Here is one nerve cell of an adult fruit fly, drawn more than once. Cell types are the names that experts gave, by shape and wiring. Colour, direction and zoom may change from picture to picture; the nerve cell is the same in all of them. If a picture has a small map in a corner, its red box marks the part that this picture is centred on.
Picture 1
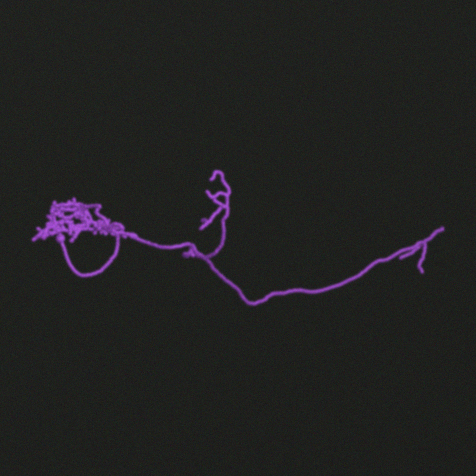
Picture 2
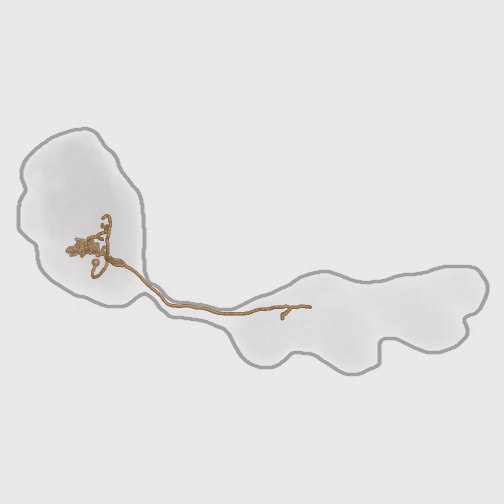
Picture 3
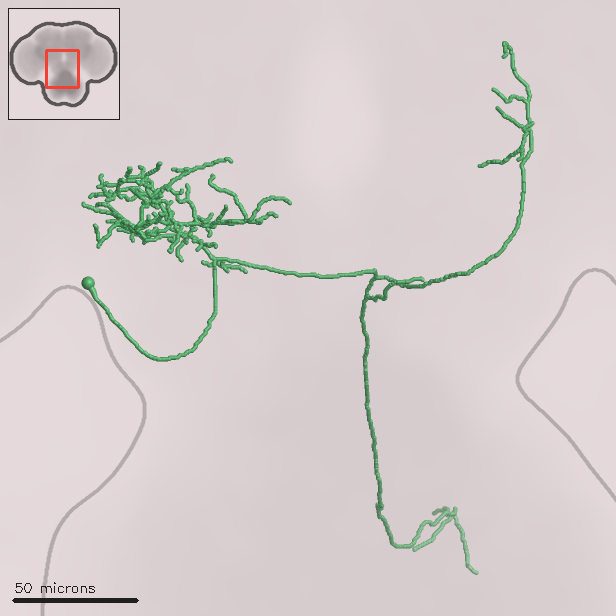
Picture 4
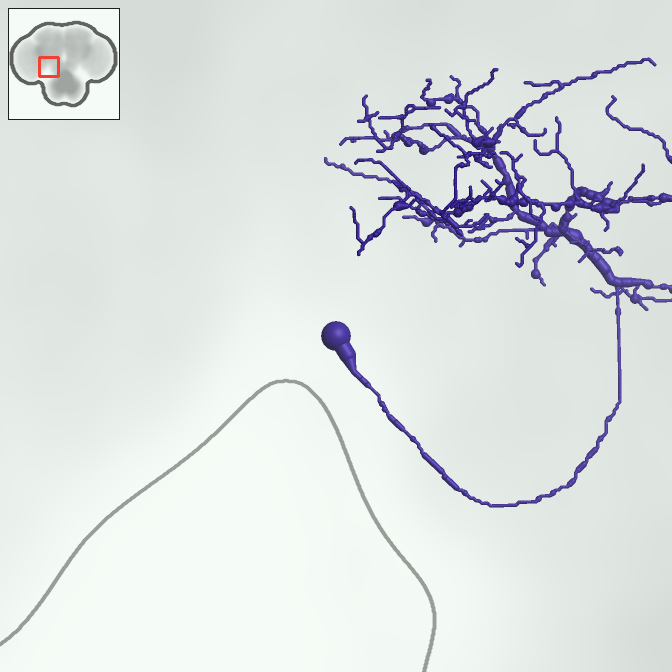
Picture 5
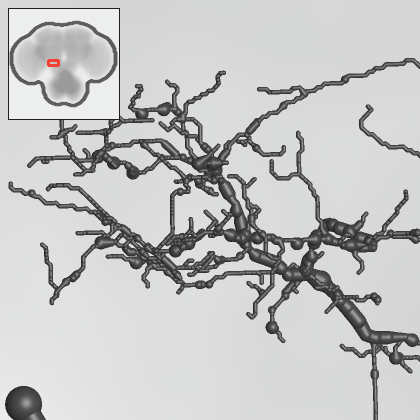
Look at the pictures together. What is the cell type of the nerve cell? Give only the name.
DNge111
